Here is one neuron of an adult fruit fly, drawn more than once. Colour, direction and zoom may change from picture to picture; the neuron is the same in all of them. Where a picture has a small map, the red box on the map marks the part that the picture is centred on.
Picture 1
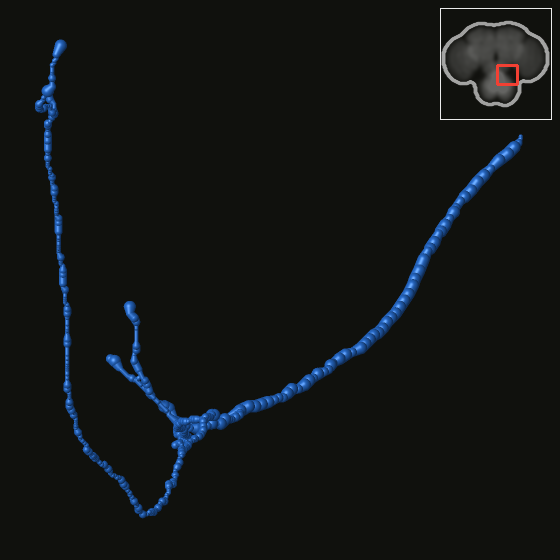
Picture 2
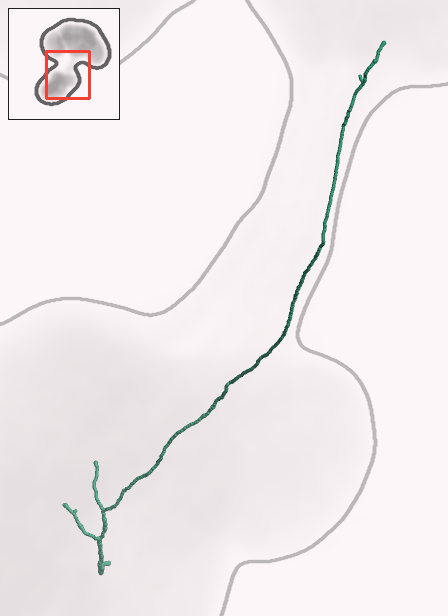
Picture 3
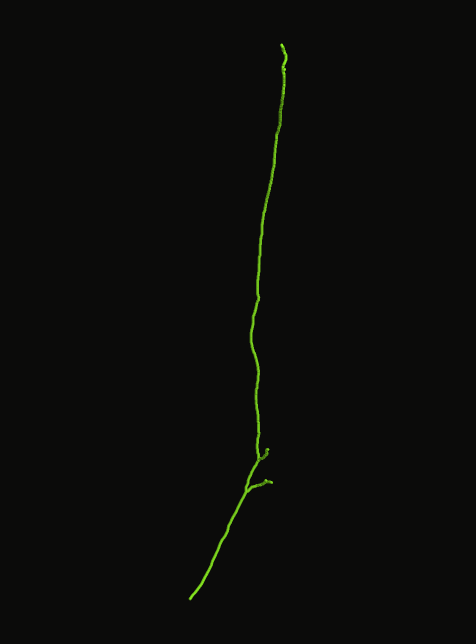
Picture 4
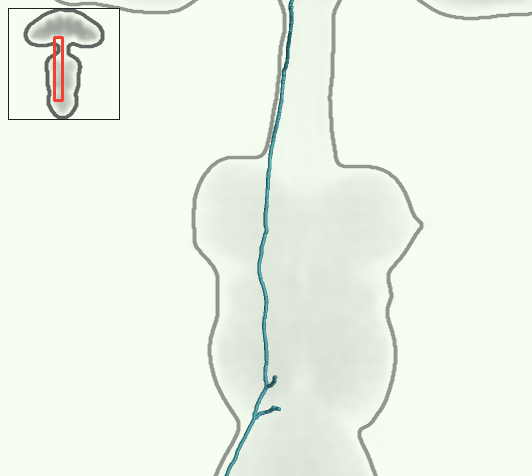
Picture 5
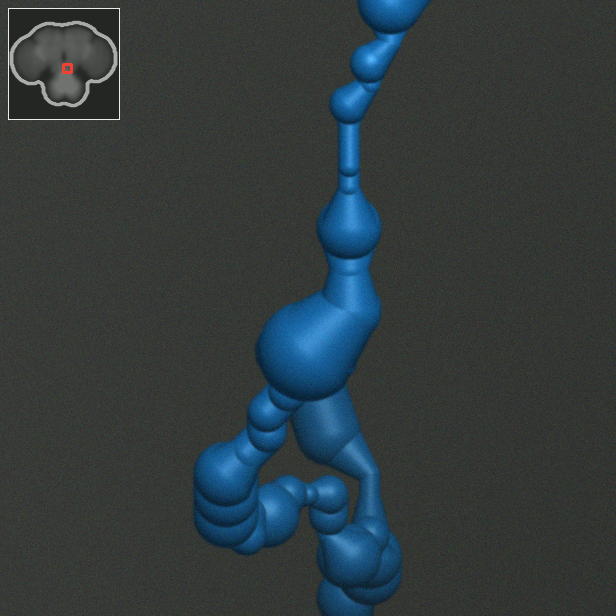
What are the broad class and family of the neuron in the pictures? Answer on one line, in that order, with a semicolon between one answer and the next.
sensory neuron ascending to the brain; class mechanosensory proprioceptive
